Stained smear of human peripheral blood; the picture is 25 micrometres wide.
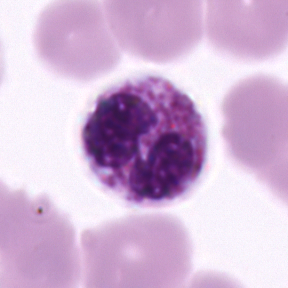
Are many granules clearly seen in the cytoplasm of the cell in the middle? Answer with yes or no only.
Yes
